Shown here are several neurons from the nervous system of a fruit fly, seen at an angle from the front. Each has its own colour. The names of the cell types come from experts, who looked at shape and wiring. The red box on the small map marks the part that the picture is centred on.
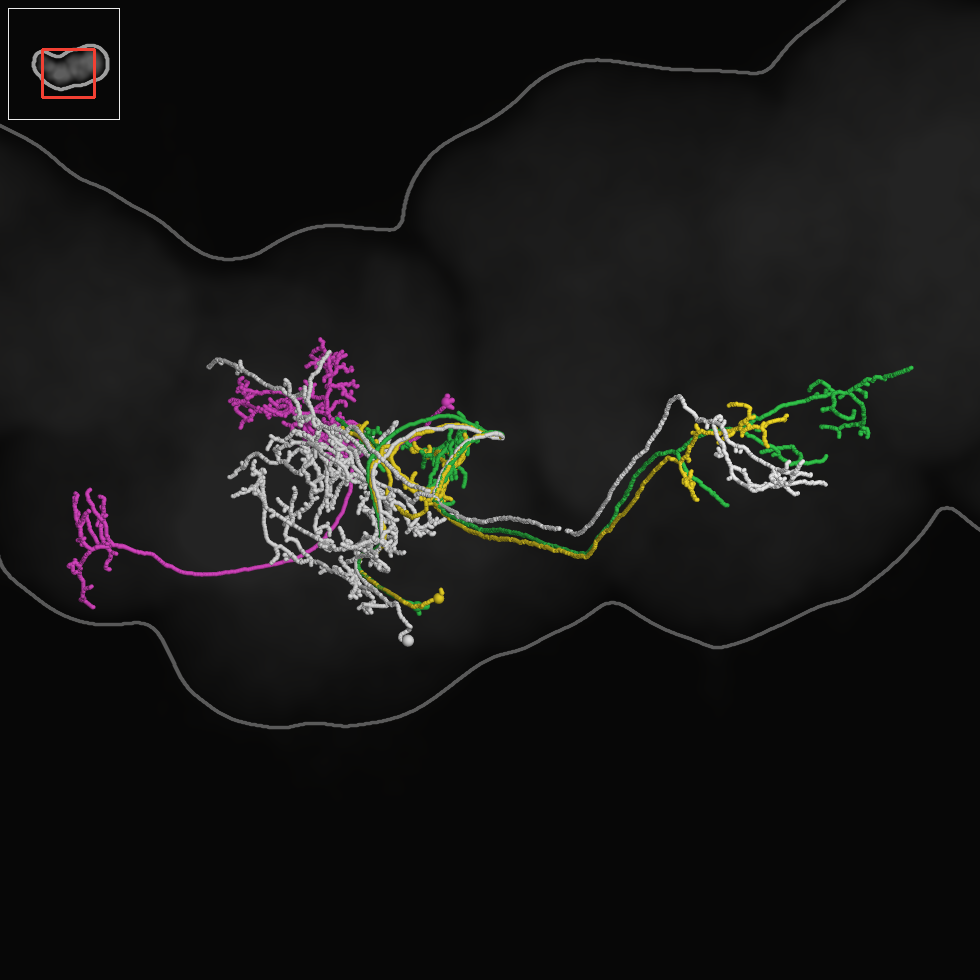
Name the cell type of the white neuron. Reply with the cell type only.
AN02A016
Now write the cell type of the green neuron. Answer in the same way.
AN02A025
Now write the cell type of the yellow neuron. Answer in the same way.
AN02A046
